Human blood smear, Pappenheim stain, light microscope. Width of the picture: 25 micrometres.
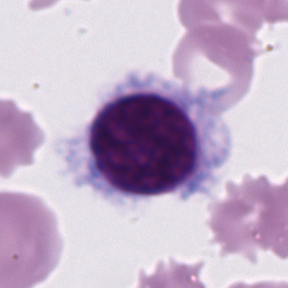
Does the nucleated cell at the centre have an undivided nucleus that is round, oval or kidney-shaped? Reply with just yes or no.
Yes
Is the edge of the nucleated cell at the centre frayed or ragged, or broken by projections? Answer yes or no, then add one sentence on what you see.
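Yes. The cell margin is irregular and ragged rather than smooth.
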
